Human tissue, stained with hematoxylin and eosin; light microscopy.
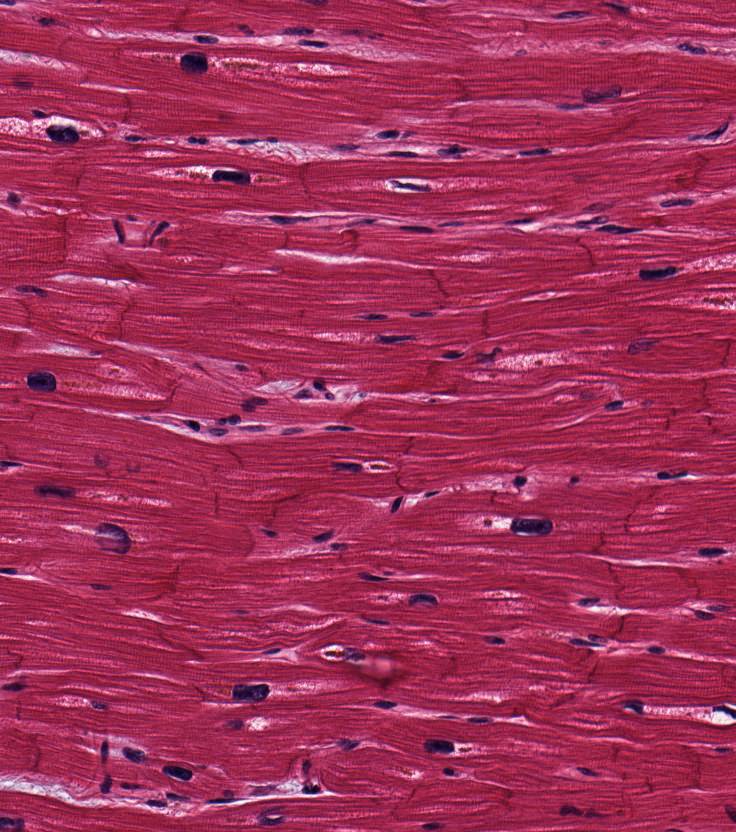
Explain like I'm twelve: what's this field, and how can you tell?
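This is myocardium. Its fibres branch and join neighbours, with oval nuclei lying centrally and deeply eosinophilic, finely cross-striated cytoplasm. Dark, thin, step-like transverse lines cross the fibres at intervals, consistent with intercalated discs.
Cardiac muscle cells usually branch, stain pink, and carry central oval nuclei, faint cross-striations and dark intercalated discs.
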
